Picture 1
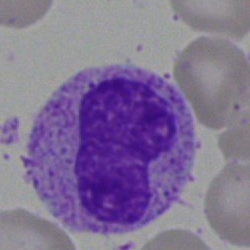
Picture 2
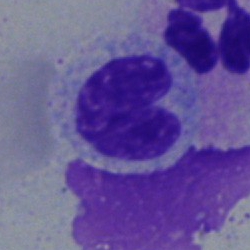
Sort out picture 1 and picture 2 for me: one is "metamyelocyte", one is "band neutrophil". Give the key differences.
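Picture 1 shows the metamyelocyte; picture 2 shows the band neutrophil. Look first at picture 1: its nucleus is kidney-shaped, notched on the right, and sits off-centre toward the right, leaving a wider band of pale lilac cytoplasm on the left. In picture 2 the notch on the right is deep, dividing the nucleus into an upper and a lower lobe of dense, dark purple chromatin.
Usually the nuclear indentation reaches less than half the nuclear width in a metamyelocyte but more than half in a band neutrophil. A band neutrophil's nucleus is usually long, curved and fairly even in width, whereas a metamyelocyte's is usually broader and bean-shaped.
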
